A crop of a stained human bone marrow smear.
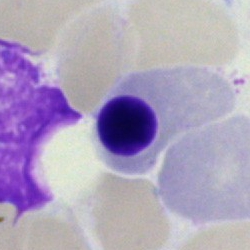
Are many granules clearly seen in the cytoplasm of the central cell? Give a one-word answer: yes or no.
No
